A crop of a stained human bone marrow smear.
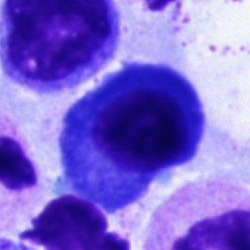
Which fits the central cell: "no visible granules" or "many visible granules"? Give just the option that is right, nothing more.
No visible granules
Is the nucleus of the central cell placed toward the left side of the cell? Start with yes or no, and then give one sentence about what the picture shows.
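No. The nucleus lies off-centre toward the upper right of the cell.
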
